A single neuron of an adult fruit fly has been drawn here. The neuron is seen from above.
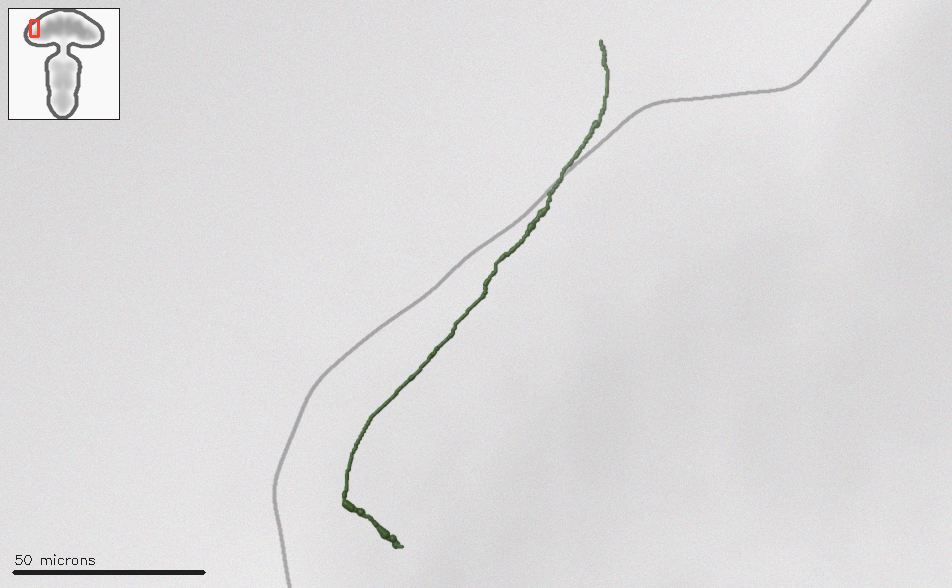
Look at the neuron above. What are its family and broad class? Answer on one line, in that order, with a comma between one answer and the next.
class visual, photoreceptor or other optic-lobe sensory neuron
